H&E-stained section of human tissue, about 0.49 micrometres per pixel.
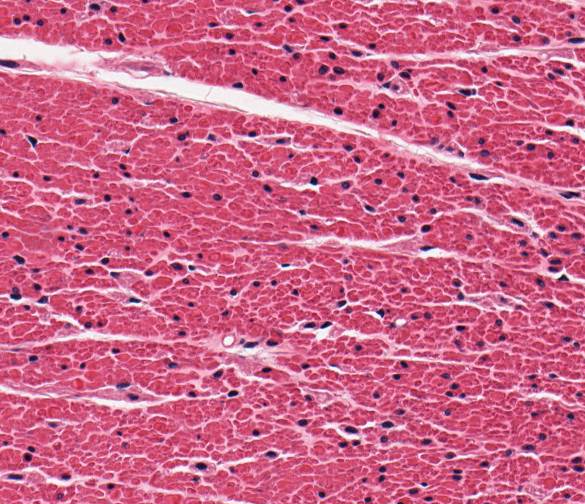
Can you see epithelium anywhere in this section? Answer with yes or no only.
No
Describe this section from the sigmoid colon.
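Closely packed muscle fibres, cut mostly in cross or oblique section, fill the whole field. Their cytoplasm is deep pink and strongly eosinophilic. Small dark-staining nuclei are scattered fairly evenly throughout. Thin pale clefts divide the fibres into bundles, running mostly from upper left toward lower right.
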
